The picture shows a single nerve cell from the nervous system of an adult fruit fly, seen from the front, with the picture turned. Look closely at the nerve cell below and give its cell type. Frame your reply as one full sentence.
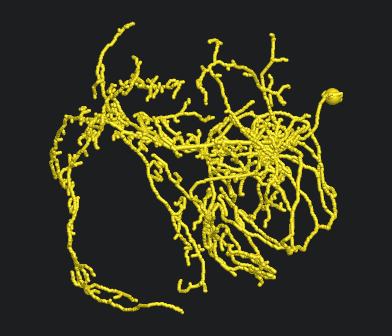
This nerve cell belongs to the cell type IN19A028.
